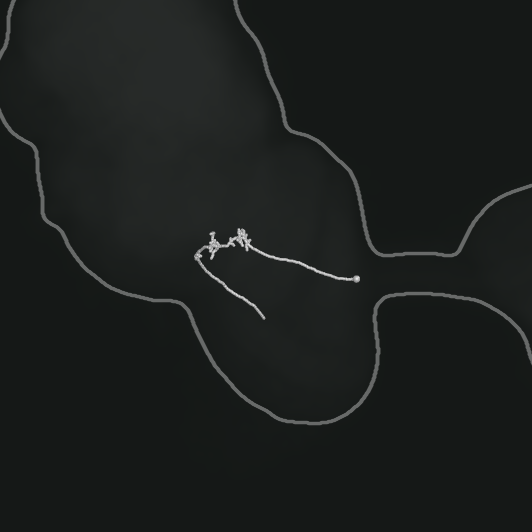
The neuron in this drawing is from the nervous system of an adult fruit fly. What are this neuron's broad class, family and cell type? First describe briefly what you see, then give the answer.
As drawn here it is wider than it is tall. This is an optic-lobe intrinsic neuron. Its family is C. It is of cell type C2.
